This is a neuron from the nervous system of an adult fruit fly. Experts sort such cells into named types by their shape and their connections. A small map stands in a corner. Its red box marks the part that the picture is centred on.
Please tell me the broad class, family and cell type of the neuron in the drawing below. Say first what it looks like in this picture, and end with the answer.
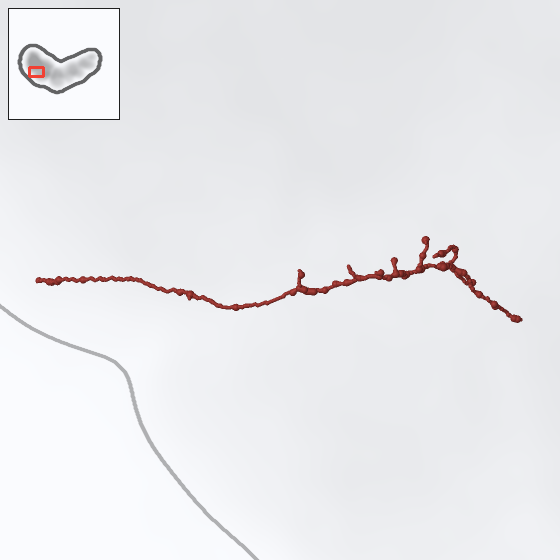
The drawing shows no cell body. It has a dozen or fewer branch ends. Its broad class is sensory neuron entering the brain. The name of its family is class mechanosensory. The cell type is JO-ED2_a.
